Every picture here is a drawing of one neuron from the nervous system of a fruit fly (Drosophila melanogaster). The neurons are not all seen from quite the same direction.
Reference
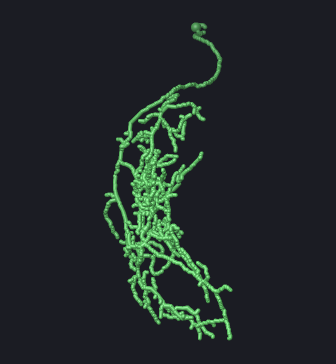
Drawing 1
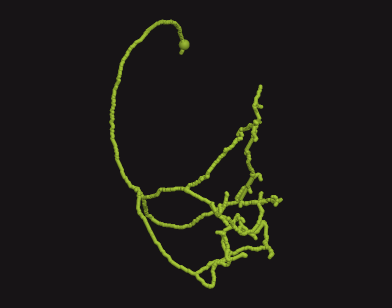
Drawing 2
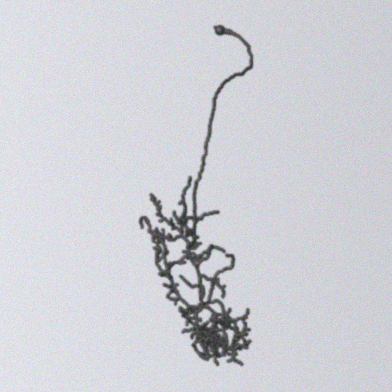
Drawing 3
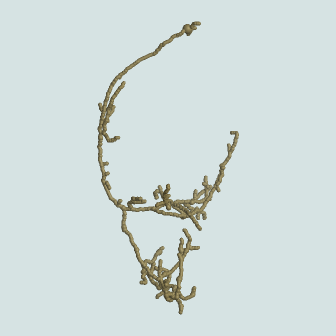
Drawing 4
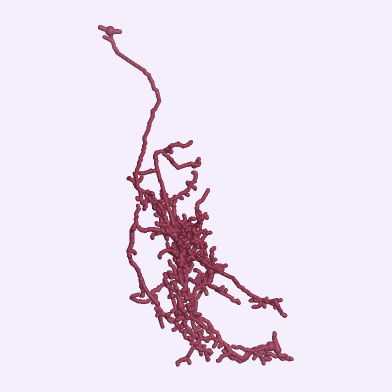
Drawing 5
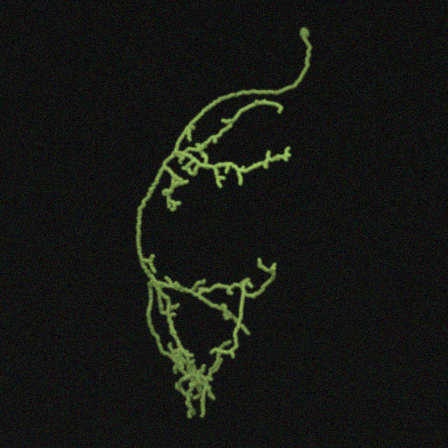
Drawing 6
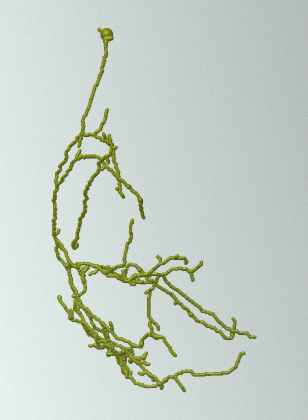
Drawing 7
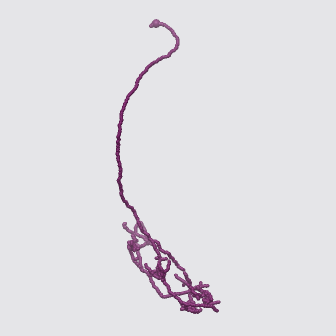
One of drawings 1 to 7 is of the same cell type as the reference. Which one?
4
